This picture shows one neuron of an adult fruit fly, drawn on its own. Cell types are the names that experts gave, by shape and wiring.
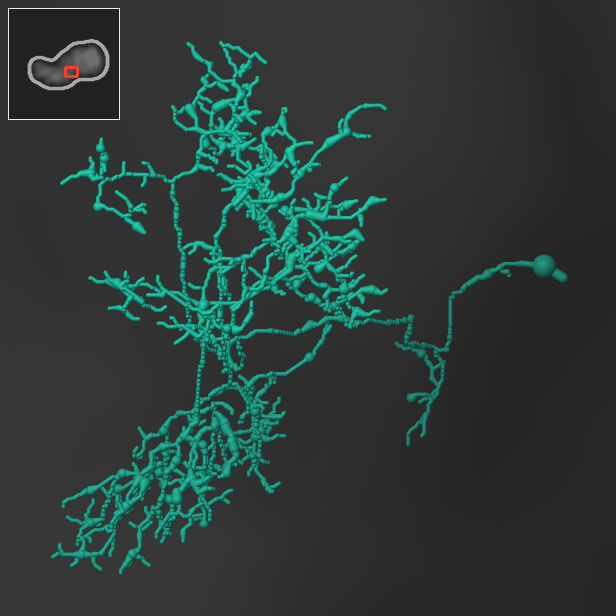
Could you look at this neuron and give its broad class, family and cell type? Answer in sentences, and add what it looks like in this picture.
Its broad class is optic-lobe intrinsic neuron. Its family is TmY. The cell type is TmY19a. Its cell body lies on the right of the picture. More than a hundred branch ends can be seen.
